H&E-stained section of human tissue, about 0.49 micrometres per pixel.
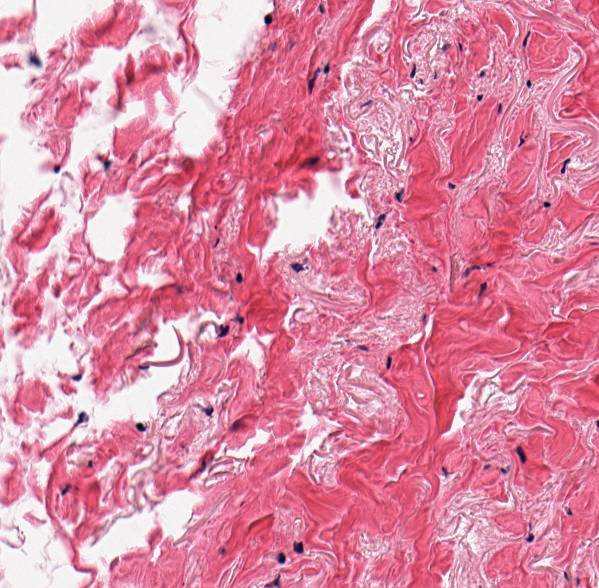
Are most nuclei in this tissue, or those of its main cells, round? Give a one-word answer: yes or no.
No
